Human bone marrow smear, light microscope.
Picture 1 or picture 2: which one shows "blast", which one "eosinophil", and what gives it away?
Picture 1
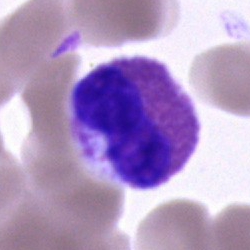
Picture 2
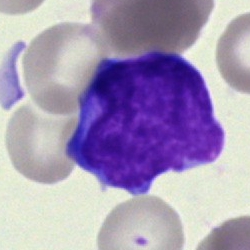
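Eosinophil in picture 1, blast in picture 2. Chromatin: dense and dark blue-purple in the eosinophil; finely stippled and purple, not coarsely clumped, in the blast. Nucleoli: none visible in the eosinophil. Nucleus of the blast: fills almost the entire cell.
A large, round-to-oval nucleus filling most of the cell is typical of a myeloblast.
Cytoplasm of the blast: a scant deep blue rim, clearest along the left side, with no distinct granules. Outline of the blast: irregular and angular rather than smoothly round, with small pointed projections along the lower edge. Nearby: a small purple fragment just above and to the left of the eosinophil.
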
